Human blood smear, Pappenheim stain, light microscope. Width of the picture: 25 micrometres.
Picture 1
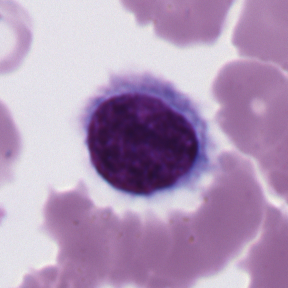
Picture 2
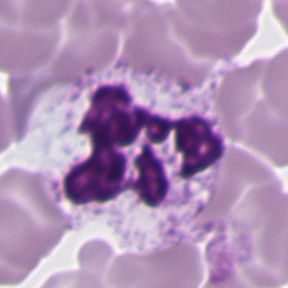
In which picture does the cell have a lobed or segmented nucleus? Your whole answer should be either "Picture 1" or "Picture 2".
Picture 2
